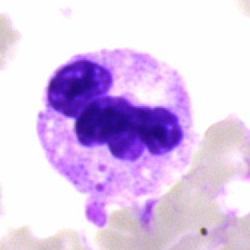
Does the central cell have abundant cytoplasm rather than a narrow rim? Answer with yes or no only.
Yes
